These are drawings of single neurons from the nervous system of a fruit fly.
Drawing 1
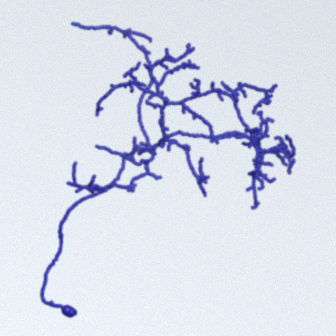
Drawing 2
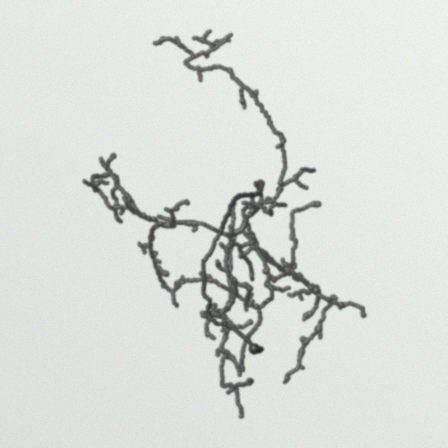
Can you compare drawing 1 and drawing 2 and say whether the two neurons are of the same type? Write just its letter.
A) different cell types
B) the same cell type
B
